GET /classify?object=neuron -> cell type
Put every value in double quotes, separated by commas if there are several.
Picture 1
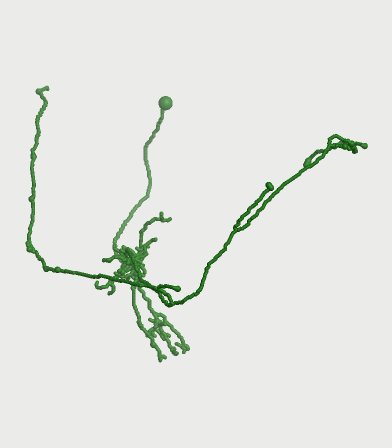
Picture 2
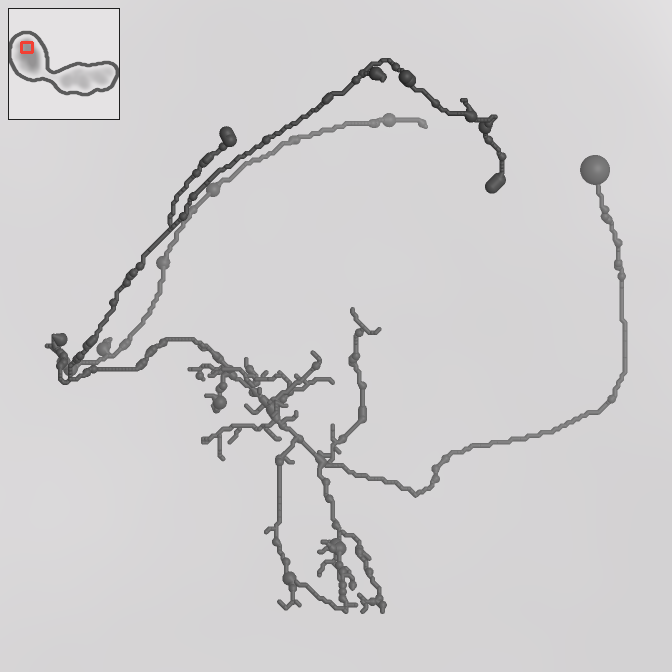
"FS1B_b"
